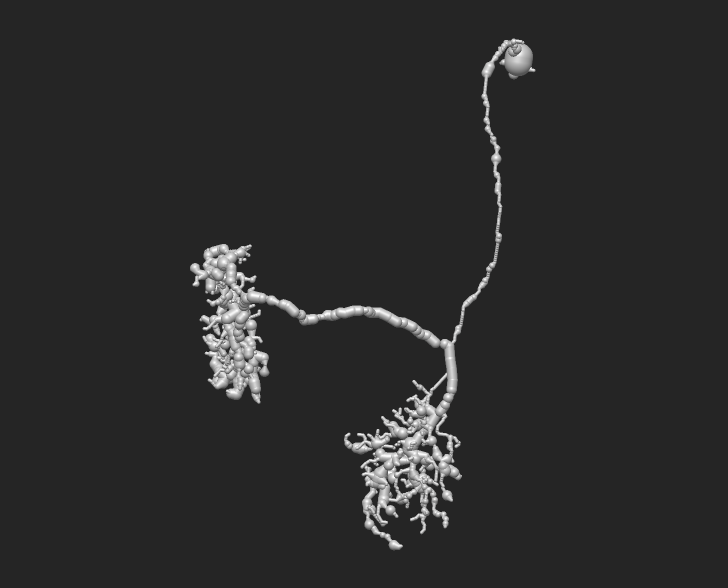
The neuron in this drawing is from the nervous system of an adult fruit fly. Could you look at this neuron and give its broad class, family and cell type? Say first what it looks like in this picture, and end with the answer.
The cell body is at the upper right of the picture. Dozens of branch ends can be seen. This is a central-brain intrinsic neuron. Its family is called class CX. Its cell type is hDeltaB.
